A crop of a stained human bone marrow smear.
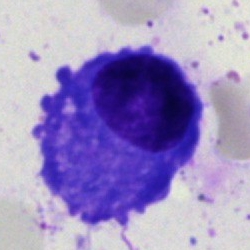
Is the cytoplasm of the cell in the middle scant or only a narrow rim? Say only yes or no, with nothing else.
No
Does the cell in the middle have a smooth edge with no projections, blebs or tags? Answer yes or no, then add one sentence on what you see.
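No. Small rounded blebs bulge from the left side of the cell.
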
